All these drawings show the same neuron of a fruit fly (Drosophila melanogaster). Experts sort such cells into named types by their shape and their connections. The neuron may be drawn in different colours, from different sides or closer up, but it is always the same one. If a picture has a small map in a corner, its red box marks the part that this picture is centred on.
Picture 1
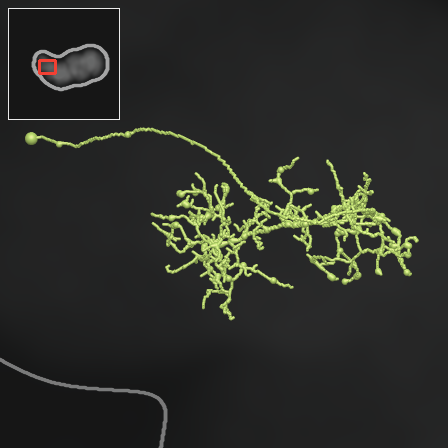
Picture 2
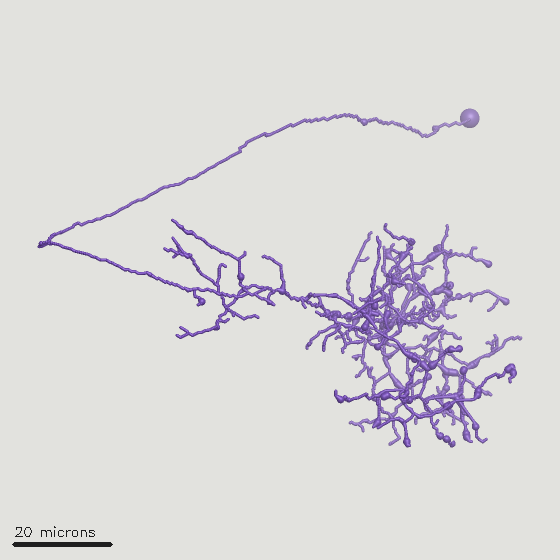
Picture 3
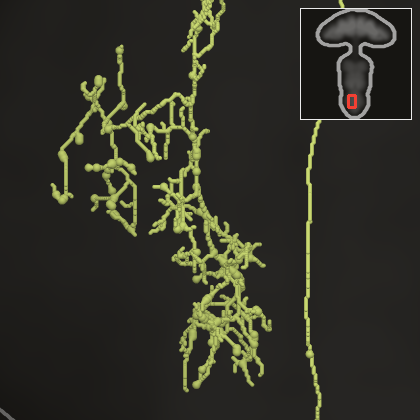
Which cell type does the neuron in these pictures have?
IN12B036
